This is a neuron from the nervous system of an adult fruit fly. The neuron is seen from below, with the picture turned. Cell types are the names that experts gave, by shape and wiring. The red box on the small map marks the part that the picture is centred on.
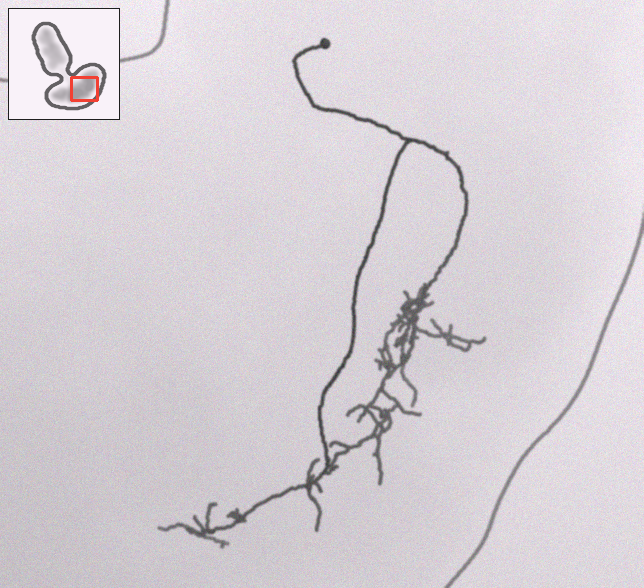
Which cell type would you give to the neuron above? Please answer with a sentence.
The cell type is SMP565.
